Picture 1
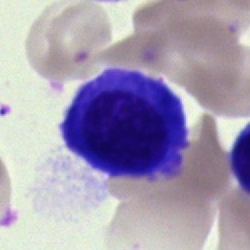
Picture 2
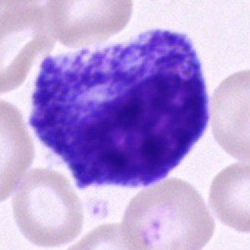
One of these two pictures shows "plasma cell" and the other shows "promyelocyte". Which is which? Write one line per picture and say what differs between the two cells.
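In picture 1 we see a plasma cell: No granules are visible in the cytoplasm.
In picture 2 we see a promyelocyte: The cell is crowded with coarse dark purple granules.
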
